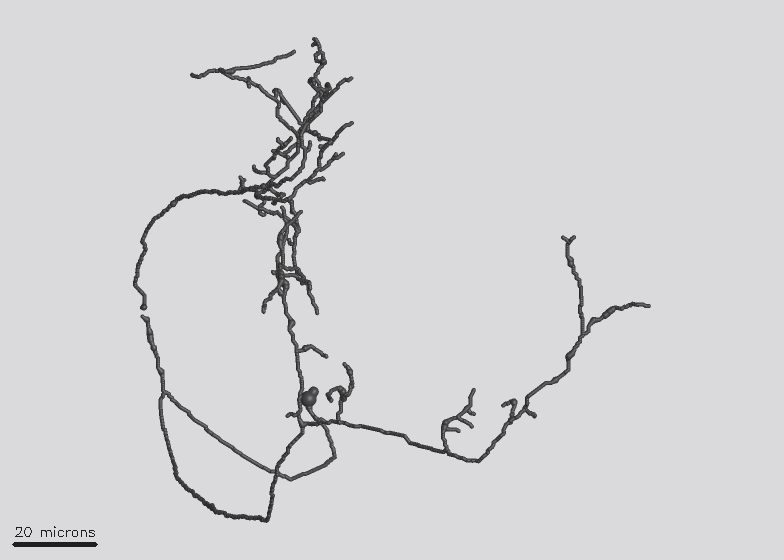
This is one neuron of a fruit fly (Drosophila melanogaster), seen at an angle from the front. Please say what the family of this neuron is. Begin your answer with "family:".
family: hemilineage VLPl&p1_posterior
